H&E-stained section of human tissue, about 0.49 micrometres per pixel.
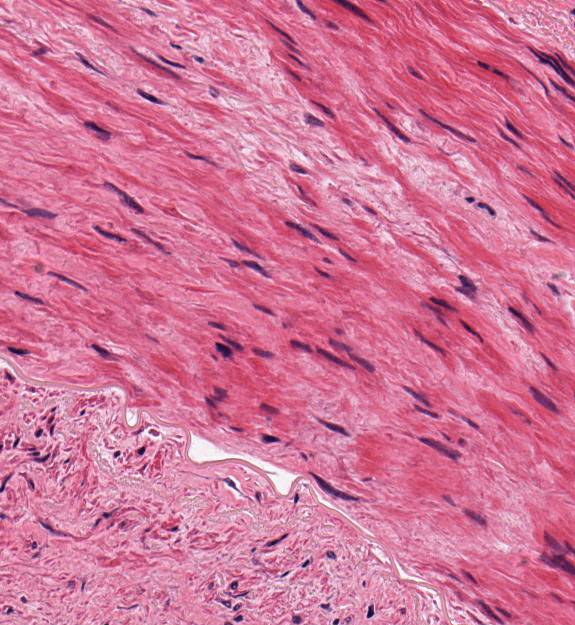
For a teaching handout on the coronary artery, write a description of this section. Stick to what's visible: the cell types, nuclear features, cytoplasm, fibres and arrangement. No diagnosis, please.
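Notice that smooth muscle fills most of the field, while looser connective tissue stays in the lower left corner. A thin wavy line marks the border between the two. In the muscle, see how the nuclei are elongated and cigar-shaped, and the cytoplasm stains a deep pink with eosin.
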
